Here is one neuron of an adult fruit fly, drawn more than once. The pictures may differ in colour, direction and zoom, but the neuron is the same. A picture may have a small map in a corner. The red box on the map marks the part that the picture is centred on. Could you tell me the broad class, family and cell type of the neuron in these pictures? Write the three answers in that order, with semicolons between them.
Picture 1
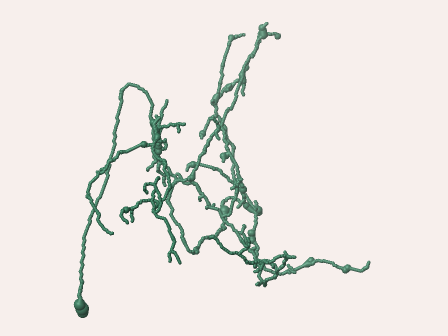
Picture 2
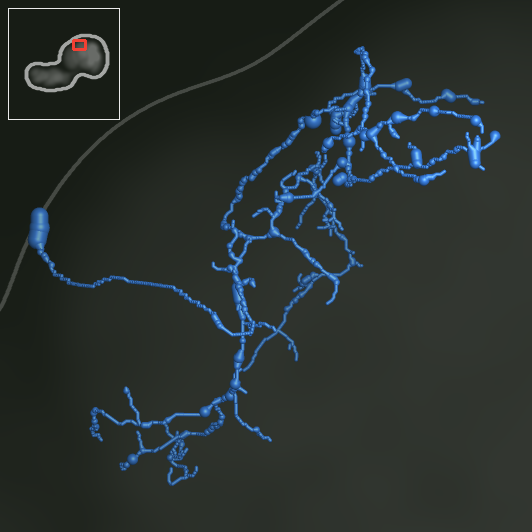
central-brain intrinsic neuron; hemilineage LHp2; LHPV6a3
